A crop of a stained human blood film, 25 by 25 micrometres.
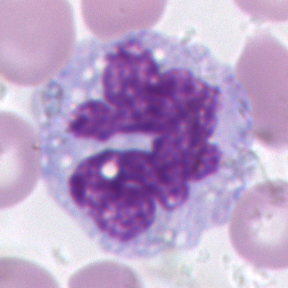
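Monocyte, the nucleated cell at the centre. Its outline is roughly round, though the edge looks slightly uneven, even frayed. The nucleus appears to be made of several bulky masses joined together, filling the centre of the cell, and I can make out no nucleoli in it. Scattered through the cytoplasm are many small clear vacuoles.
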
